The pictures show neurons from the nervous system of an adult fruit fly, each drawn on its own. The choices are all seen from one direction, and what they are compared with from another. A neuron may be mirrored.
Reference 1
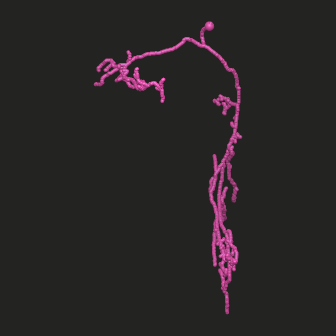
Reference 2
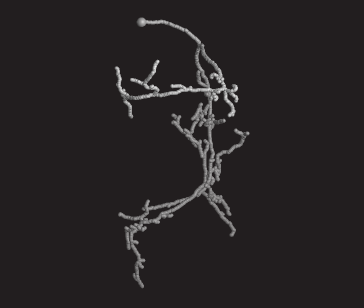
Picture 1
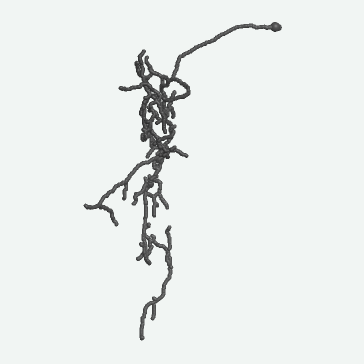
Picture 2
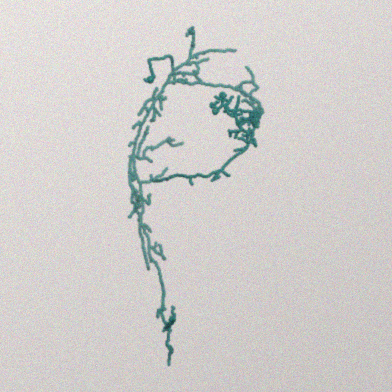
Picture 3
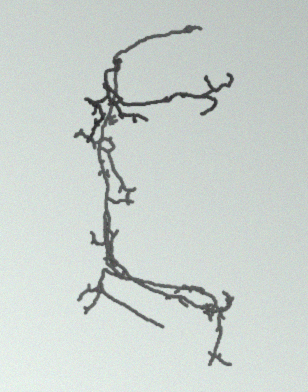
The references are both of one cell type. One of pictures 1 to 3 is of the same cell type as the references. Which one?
3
